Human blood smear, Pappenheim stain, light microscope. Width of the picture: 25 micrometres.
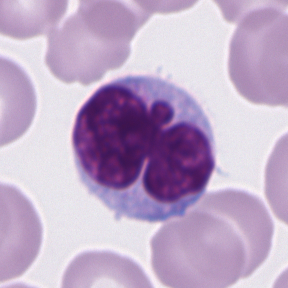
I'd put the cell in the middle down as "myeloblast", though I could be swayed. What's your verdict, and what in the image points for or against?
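Myeloblast does not fit; this is a typical lymphocyte. Chromatin: coarsely clumped, with paler patches between darker areas.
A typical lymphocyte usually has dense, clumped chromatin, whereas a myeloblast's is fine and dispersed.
Nucleoli: none can be seen.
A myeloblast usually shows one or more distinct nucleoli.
Granules: the cytoplasm holds no coarse ones, which a myeloblast could show as well.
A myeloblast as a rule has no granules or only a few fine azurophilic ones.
Proportions: the cell is about 13 micrometres across, and the nucleus fills about 70% of its area.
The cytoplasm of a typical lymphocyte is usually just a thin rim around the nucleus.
Outline: a few short, fine projections stick out from the upper and right edges.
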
